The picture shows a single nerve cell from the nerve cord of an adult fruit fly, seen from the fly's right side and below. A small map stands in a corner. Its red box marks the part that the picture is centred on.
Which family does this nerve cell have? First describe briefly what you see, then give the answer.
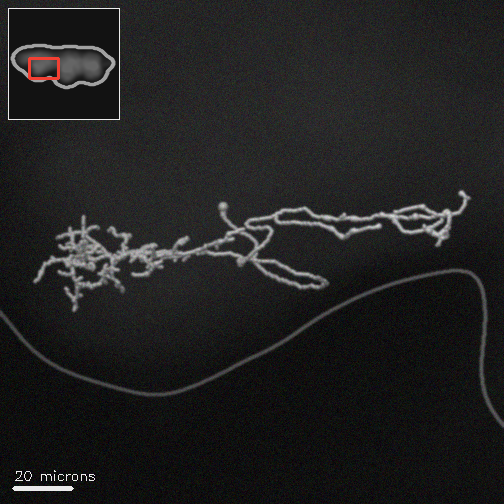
From left to right in the picture it spans about 150 microns. The picture shows dozens of branch ends. Its broad class is nerve-cord intrinsic neuron. Its family is hemilineage 09A.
